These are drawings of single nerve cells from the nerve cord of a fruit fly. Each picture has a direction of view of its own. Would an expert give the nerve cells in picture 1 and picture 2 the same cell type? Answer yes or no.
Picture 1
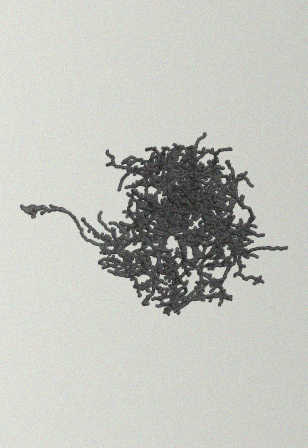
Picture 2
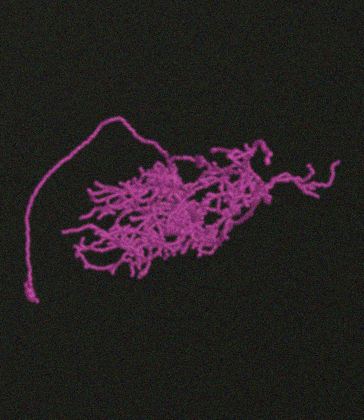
no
